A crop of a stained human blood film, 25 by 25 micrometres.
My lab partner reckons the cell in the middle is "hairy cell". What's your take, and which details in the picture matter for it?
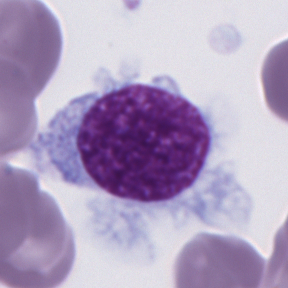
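Yes, hairy cell is the right name for this one. Its edge is irregular, with fine ragged projections along much of the margin. The cytoplasm is pale greyish blue and reaches farther out on the left and lower right than at the top.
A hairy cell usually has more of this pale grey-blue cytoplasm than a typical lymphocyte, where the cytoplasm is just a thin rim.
No distinct granules show in the cytoplasm.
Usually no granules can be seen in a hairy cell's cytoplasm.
There's no distinct nucleolus either, and that would suit both names.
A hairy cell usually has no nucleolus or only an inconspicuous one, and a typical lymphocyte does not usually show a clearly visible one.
A small pale round body lies above and to the right of the cell.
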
